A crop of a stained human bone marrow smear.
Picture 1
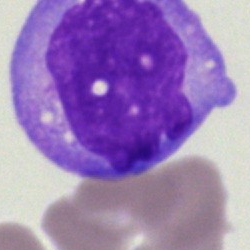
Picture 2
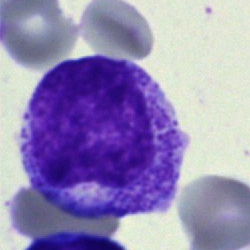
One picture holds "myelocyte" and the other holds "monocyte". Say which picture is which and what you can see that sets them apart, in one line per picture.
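Picture 1 is a monocyte. No distinct granules are seen in the cytoplasm.
Picture 2 is a myelocyte. Many purple granules are scattered over both the cytoplasm and the nucleus.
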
